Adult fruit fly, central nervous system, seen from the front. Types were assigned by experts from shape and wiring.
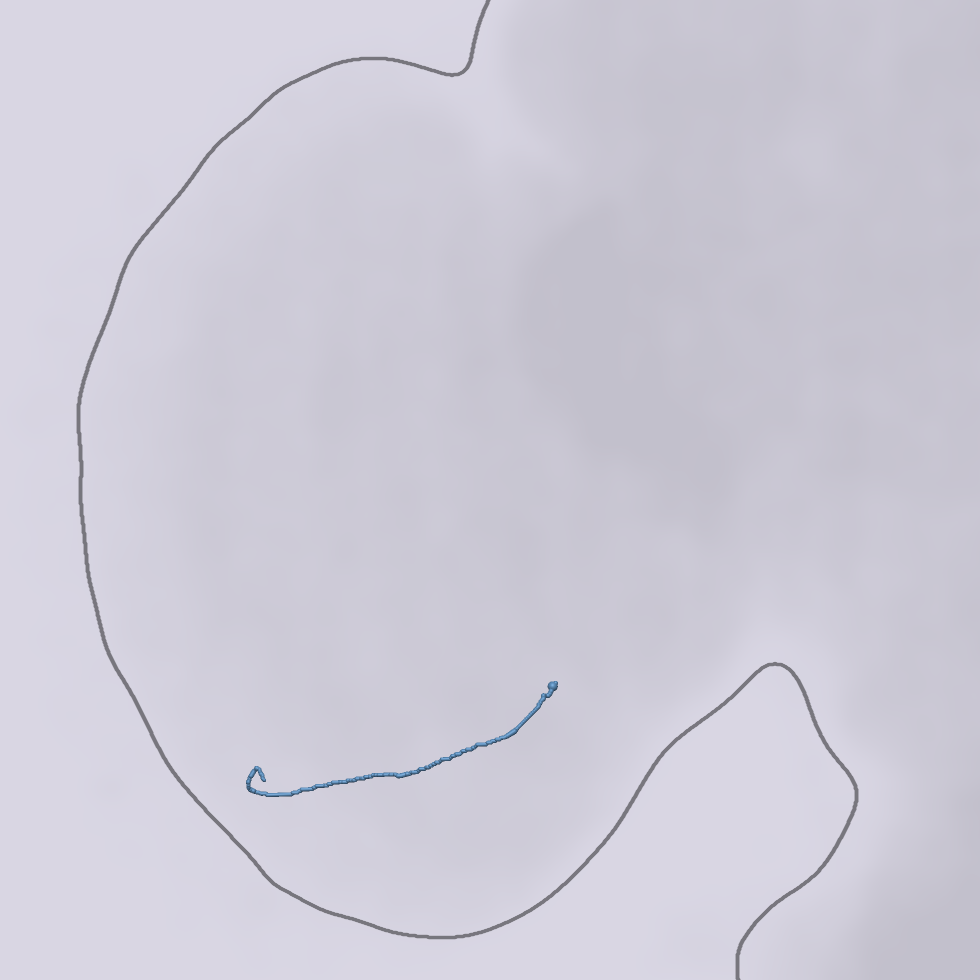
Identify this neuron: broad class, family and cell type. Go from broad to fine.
photoreceptor or other optic-lobe sensory neuron; class visual; R7y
